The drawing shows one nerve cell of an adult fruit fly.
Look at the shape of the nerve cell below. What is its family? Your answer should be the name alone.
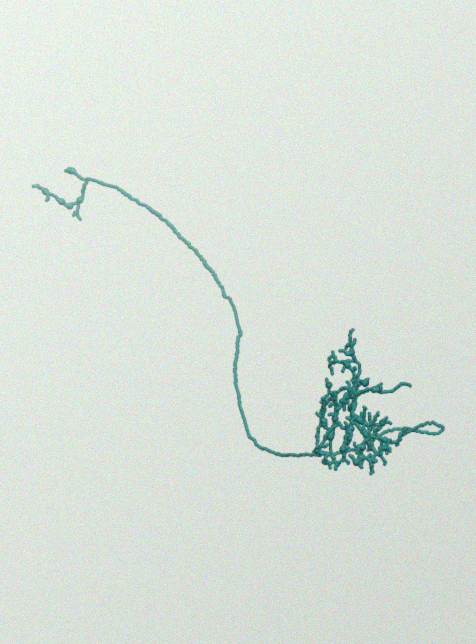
MeVP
